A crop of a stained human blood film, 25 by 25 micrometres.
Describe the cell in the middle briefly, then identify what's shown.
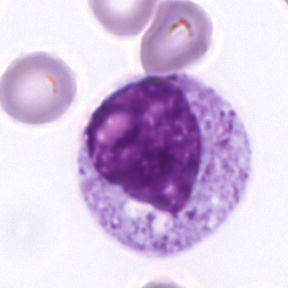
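Single nuclear mass, no separate lobes. Cytoplasm pale lilac; its band wider right of the nucleus than left. Many fine purple granules strewn through the cytoplasm. Myelocyte.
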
